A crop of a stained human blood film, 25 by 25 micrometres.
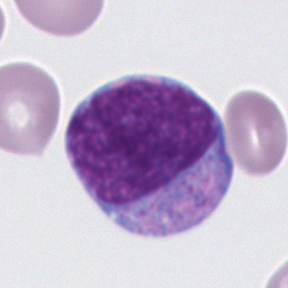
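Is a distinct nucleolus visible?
No, none can be seen in the nucleus.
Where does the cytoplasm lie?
In a crescent on the lower right side of the nucleus, with fine pinkish-violet granules scattered through it and no vacuoles.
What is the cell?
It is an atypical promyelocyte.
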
